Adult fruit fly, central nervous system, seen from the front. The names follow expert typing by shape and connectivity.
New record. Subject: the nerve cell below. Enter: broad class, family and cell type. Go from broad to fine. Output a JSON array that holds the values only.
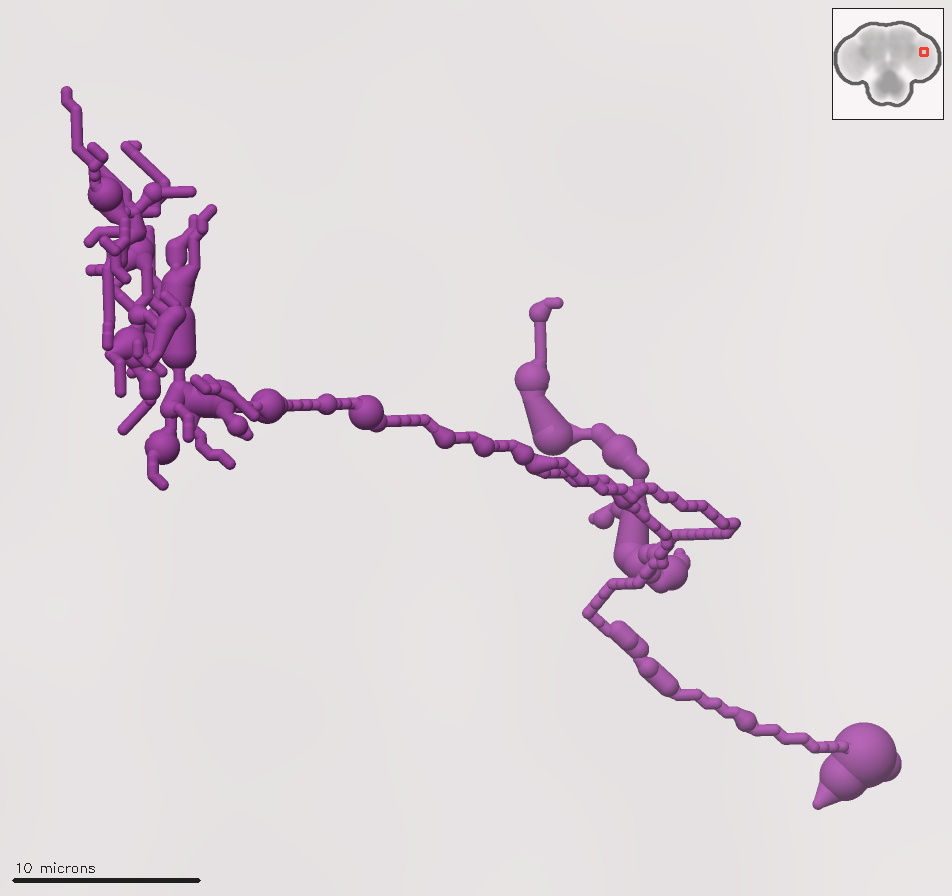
["optic-lobe intrinsic neuron", "T", "T5d"]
